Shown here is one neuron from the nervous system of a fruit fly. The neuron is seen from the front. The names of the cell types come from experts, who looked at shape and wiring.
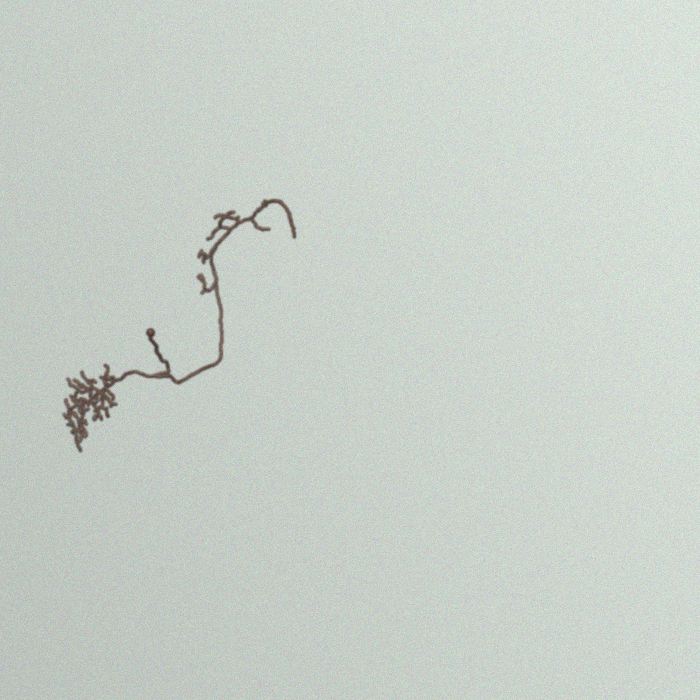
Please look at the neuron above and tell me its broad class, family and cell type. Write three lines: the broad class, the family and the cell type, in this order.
visual projection neuron
MeVP
MeVP34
